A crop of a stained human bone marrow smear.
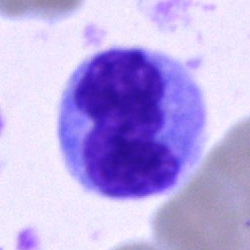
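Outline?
Round, smooth.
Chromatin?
Dark purple, densely clumped.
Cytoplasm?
Rim widest on right side of nucleus; no coarse granules.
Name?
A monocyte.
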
